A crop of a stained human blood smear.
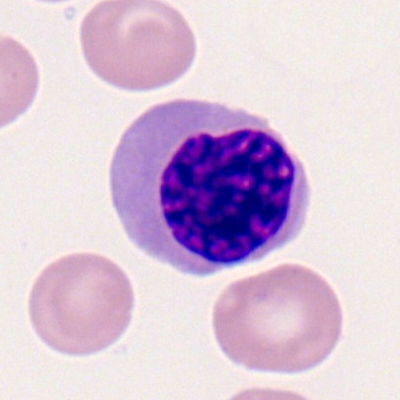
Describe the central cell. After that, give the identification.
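Outline roughly round, smooth. Nucleus off-centre, toward the right side. Chromatin dark purple, coarsely clumped. Cytoplasm pale lavender-blue, widest on the left side. Cell: erythroblast.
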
